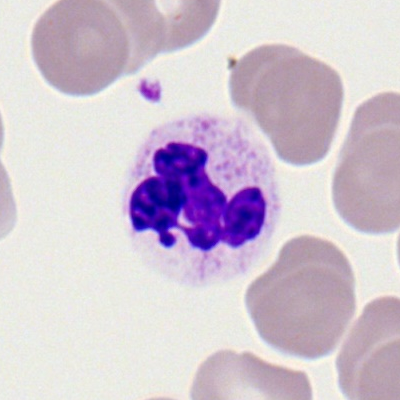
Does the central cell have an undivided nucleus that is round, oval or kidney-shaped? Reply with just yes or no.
No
